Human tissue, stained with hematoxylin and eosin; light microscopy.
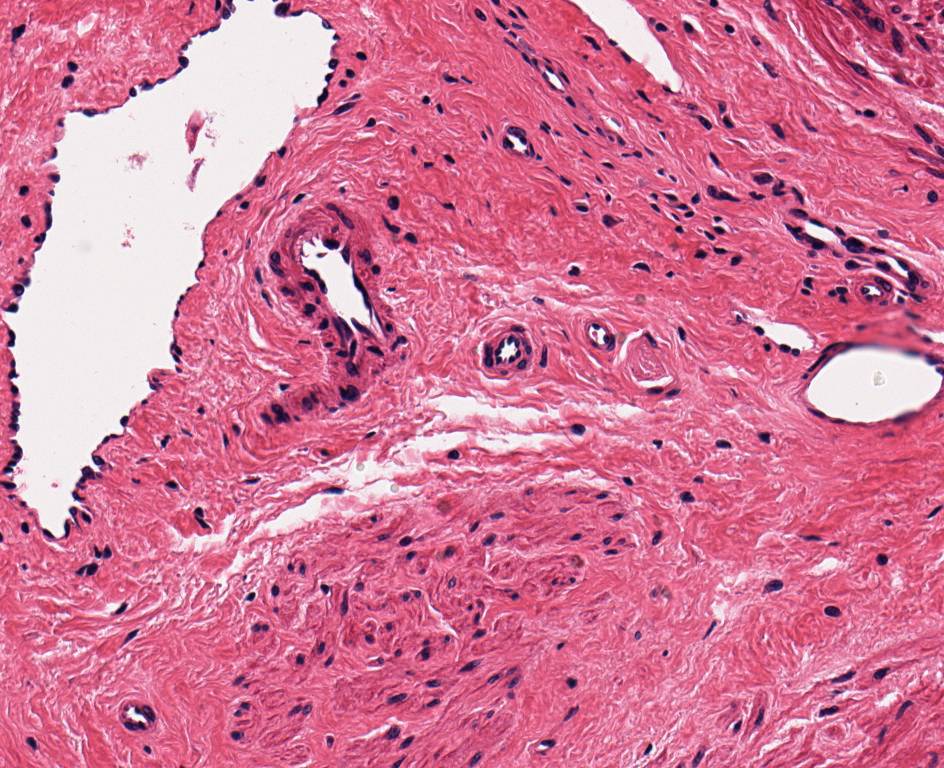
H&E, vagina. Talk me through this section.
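Most of what you're looking at is dense eosinophilic stroma, with dark nuclei scattered through it. Up at the upper left there's a large space, mostly empty except for a few small pink fragments. Near the centre, a few small round vessels with narrow lumina sit close together. The lower centre is more crowded with nuclei than the upper part.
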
